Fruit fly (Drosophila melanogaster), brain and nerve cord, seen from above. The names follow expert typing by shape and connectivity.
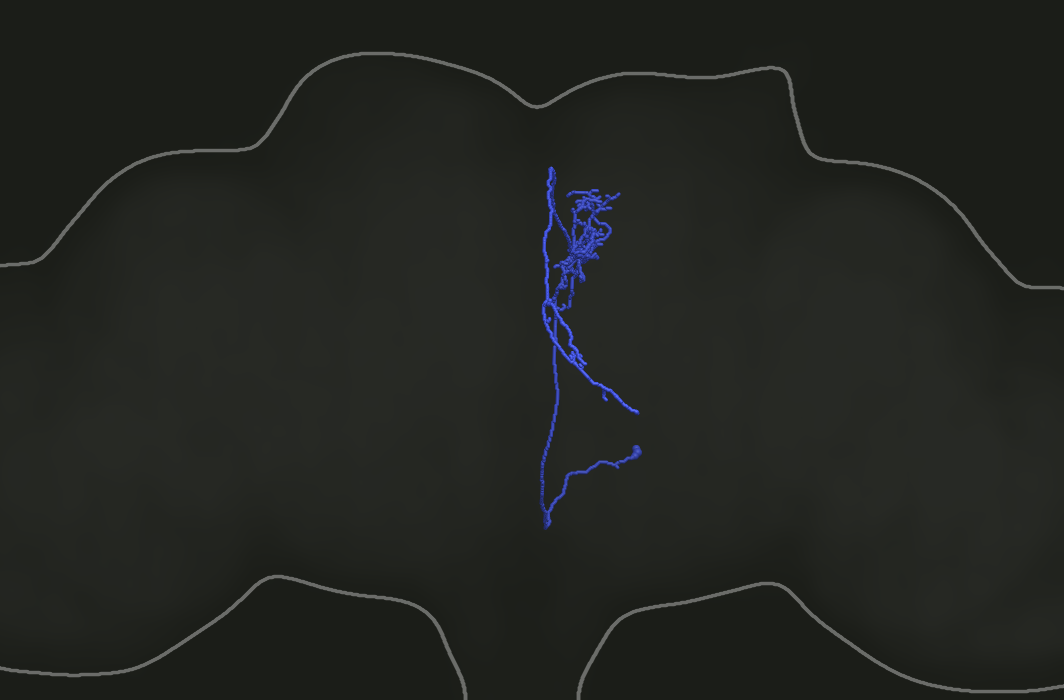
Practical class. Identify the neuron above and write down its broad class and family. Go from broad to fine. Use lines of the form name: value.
broad class: central-brain intrinsic neuron
family: hemilineage LB5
